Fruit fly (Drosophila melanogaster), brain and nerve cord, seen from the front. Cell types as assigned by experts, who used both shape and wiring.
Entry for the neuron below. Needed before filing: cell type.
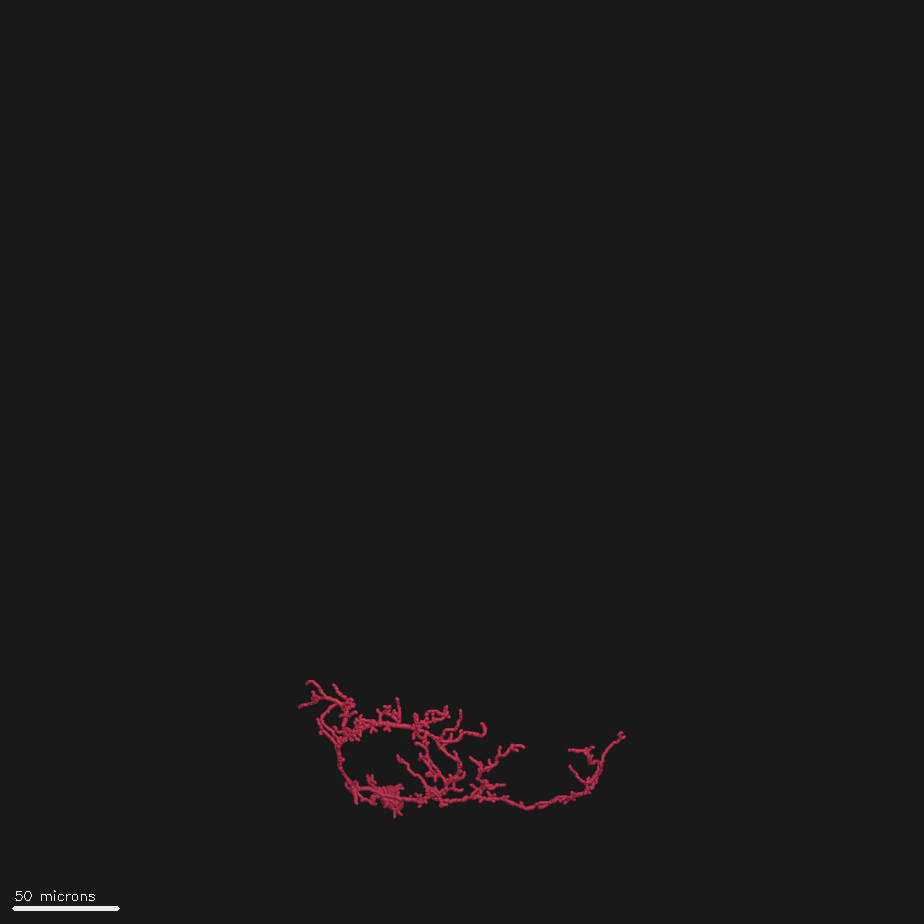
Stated: MN8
